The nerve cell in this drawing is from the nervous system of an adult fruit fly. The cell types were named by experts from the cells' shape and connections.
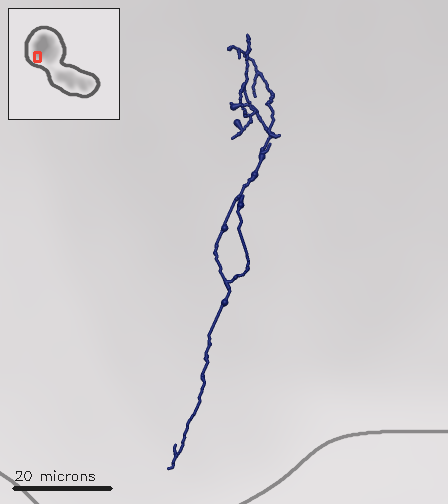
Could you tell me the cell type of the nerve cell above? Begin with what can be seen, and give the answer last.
No cell body is drawn. By the scale bar it is about 90 microns tall in this view. It is a sensory neuron entering the brain. It is of cell type LB3a.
